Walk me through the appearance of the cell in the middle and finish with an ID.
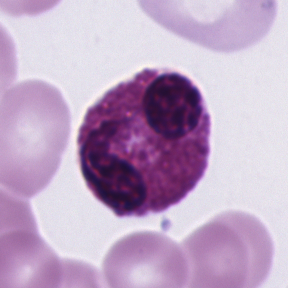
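You can see two nuclear lobes at opposite sides of the cell, one upper right and one lower left, with dark purple, coarsely clumped chromatin. Granules pack the cytoplasm densely throughout, and that granular cytoplasm is reddish-purple. So that one's an eosinophil.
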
